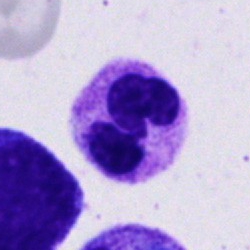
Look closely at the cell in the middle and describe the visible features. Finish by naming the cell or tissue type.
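A smooth outline gives the cell a round shape. Its chromatin is dense and dark purple, and no nucleoli are visible in the nucleus. Fine lilac granules are scattered evenly through the cytoplasm. This is a segmented neutrophil.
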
